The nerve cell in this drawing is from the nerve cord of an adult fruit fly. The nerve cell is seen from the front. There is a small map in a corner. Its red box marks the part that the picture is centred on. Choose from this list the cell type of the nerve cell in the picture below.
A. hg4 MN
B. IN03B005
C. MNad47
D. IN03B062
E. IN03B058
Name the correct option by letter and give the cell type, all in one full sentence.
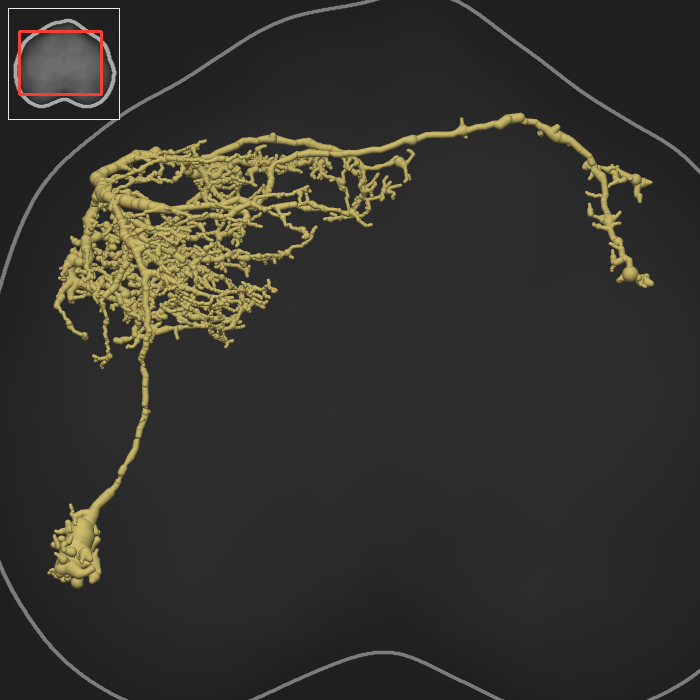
For cell type, option B, IN03B005, applies to the nerve cell.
